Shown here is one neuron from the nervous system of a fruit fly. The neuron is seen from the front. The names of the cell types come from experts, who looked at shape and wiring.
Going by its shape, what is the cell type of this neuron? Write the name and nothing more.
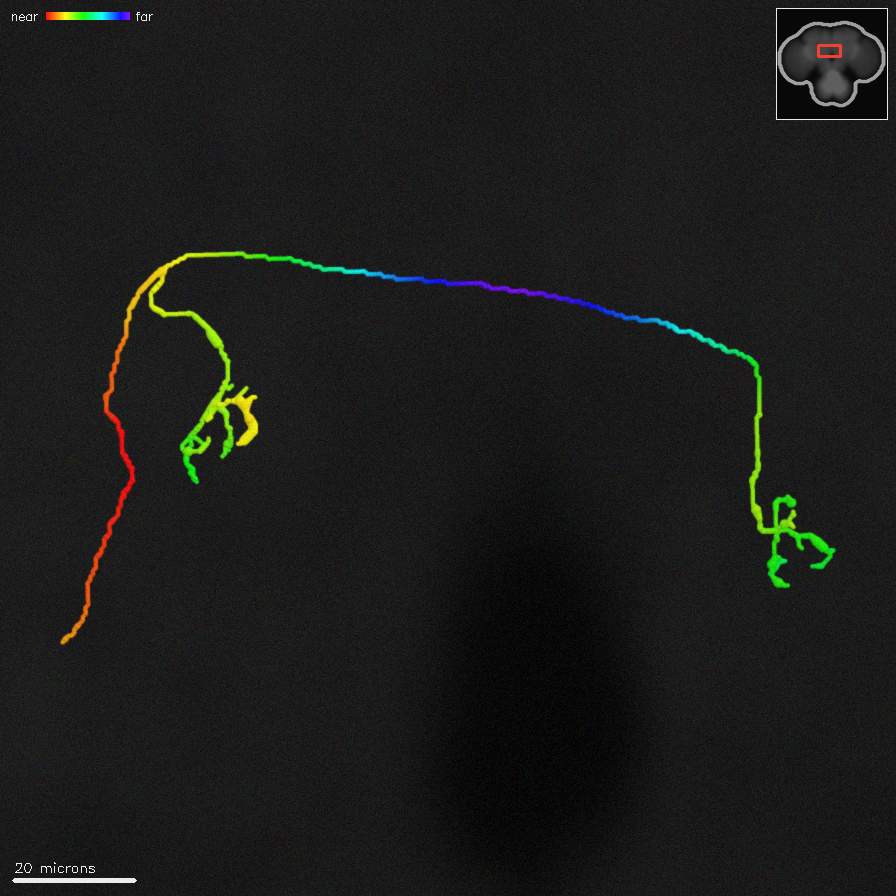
ORN_DC2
